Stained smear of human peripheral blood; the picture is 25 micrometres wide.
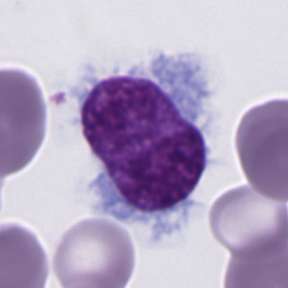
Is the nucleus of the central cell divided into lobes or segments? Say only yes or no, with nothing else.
No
